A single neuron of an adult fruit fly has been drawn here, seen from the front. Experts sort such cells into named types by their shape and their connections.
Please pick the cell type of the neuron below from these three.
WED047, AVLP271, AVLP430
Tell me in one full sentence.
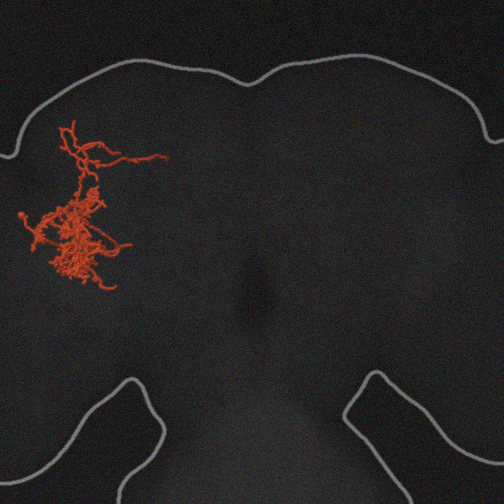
The cell type for the neuron is AVLP271.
